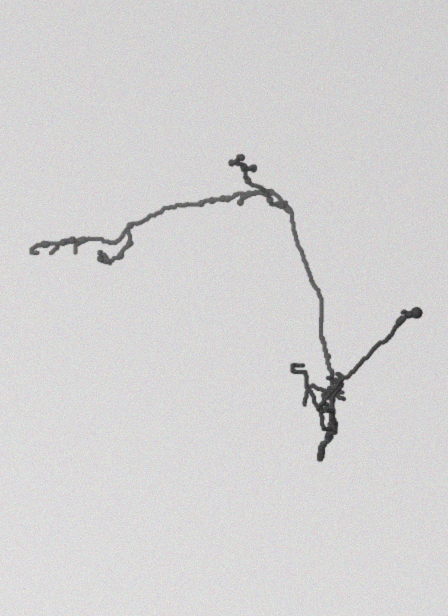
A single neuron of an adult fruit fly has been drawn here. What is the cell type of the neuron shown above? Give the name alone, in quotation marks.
"KCa'b'-m"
